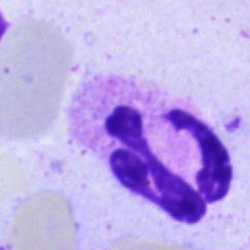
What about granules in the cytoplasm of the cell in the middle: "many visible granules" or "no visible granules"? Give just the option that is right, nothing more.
Many visible granules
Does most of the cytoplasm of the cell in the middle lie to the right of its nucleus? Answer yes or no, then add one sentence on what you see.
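No. Most of the cytoplasm lies to the upper left of the nucleus.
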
